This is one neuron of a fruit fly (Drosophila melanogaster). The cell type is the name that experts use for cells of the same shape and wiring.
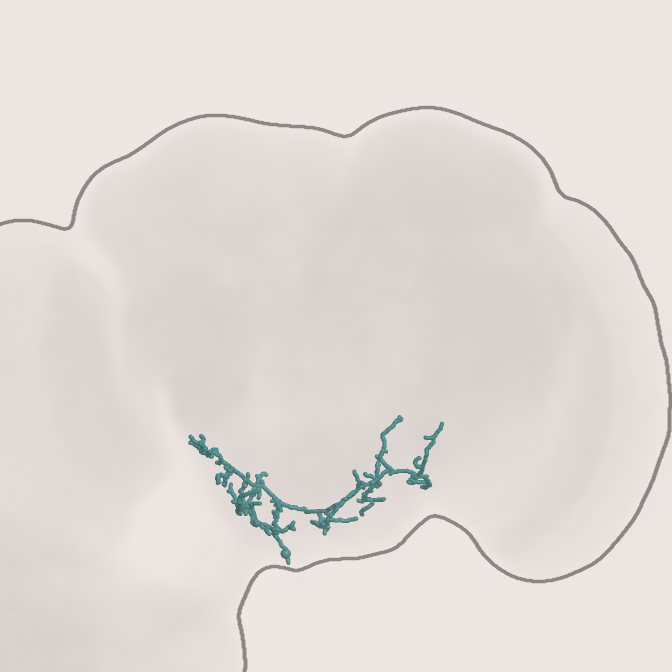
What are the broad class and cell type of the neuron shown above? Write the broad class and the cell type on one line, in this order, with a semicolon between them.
central-brain intrinsic neuron; GNG260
